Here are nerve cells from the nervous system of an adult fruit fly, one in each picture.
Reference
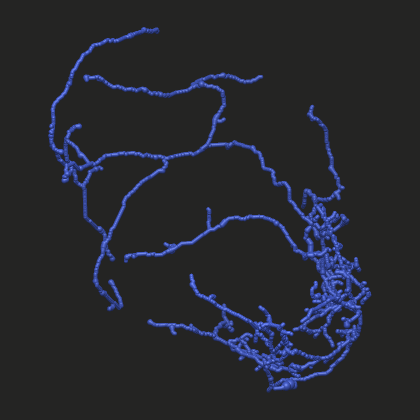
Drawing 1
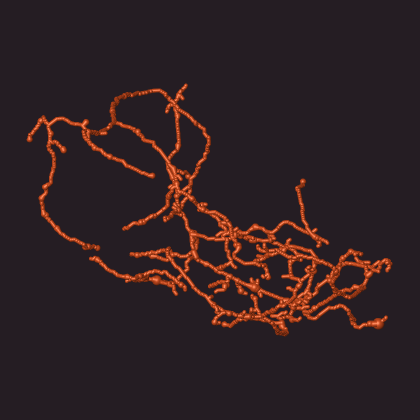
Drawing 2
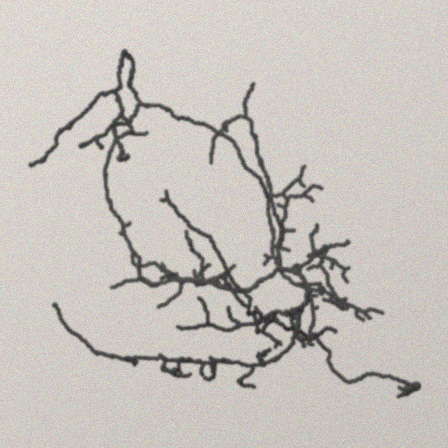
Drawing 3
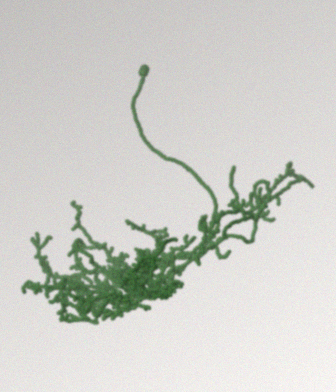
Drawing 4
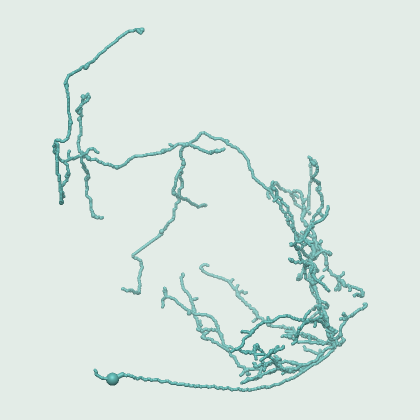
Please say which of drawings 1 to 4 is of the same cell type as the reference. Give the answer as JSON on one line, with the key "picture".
{"picture": 4}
